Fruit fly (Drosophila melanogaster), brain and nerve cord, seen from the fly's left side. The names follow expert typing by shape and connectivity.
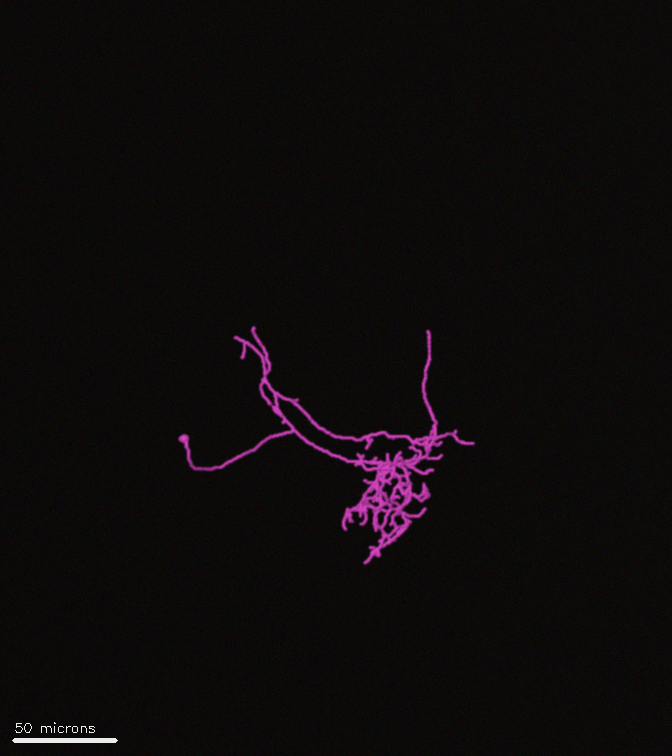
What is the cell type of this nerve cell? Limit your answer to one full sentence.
The cell type CB1213 is the type of this nerve cell.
